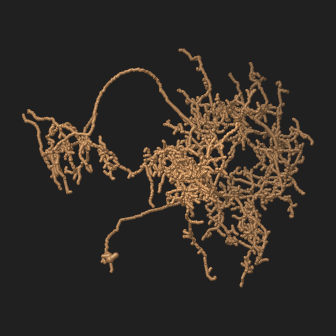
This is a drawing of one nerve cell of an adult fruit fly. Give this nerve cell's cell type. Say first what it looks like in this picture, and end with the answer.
The picture shows dozens of branch ends. As drawn here it is about as wide as it is tall. This is a central-brain intrinsic neuron. The cell type is AOTU009.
